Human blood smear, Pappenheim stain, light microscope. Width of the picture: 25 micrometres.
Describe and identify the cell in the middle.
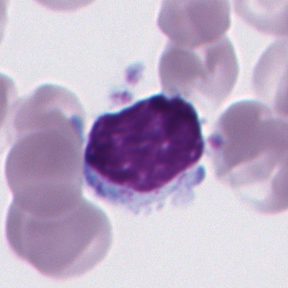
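Look first at the nucleus: it fills most of the cell and is oval in outline, about 11 by 8 micrometres. Now follow the pale blue cytoplasm, and you will see that most of it lies below the nucleus. Its lower edge is ragged, with small blebs. Putting that together, this is a typical lymphocyte.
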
